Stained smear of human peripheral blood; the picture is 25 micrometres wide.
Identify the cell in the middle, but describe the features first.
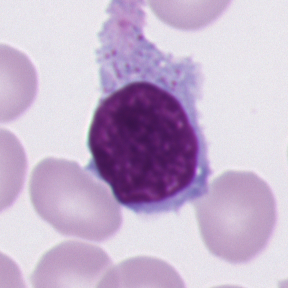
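Its nucleus, about 10 micrometres across and round in outline, lies toward the bottom of the cell. The nuclear outline is smooth, with no indentation or cleft, and the chromatin is dark purple and coarsely clumped. Pale greyish-blue cytoplasm surrounds it, and its edge is ragged and frayed rather than smooth. This is a large granular lymphocyte.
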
